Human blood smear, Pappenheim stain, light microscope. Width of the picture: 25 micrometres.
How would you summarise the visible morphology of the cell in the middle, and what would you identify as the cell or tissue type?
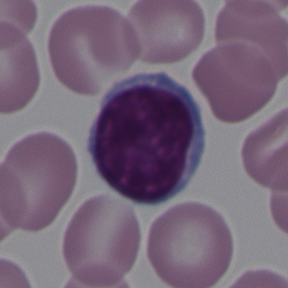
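Taking each feature in turn, the cell has a roughly round outline and measures about 12 by 10 micrometres. Its nucleus is round, without lobes, about 9 micrometres across, and fills about 80% of the cell's area. That nucleus lies off-centre, toward the left side. The chromatin is dense, dark purple and coarsely clumped. The cell is a typical lymphocyte.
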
